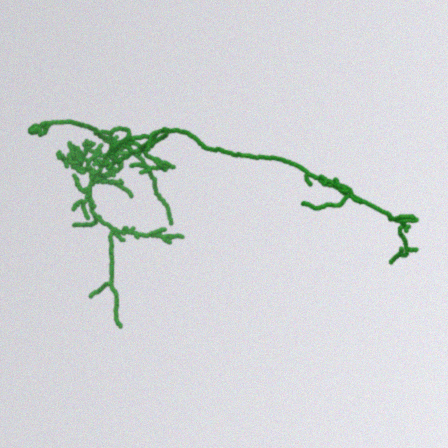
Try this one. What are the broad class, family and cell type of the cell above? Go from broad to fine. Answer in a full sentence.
A central-brain intrinsic neuron of hemilineage SLPad1_anterior, type LH003m.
